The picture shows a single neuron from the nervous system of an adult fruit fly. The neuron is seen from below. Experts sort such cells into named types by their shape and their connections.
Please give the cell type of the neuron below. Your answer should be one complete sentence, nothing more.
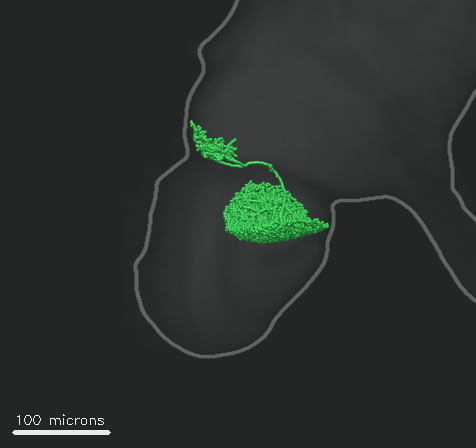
Among cell types, the one for this neuron is LT1d.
